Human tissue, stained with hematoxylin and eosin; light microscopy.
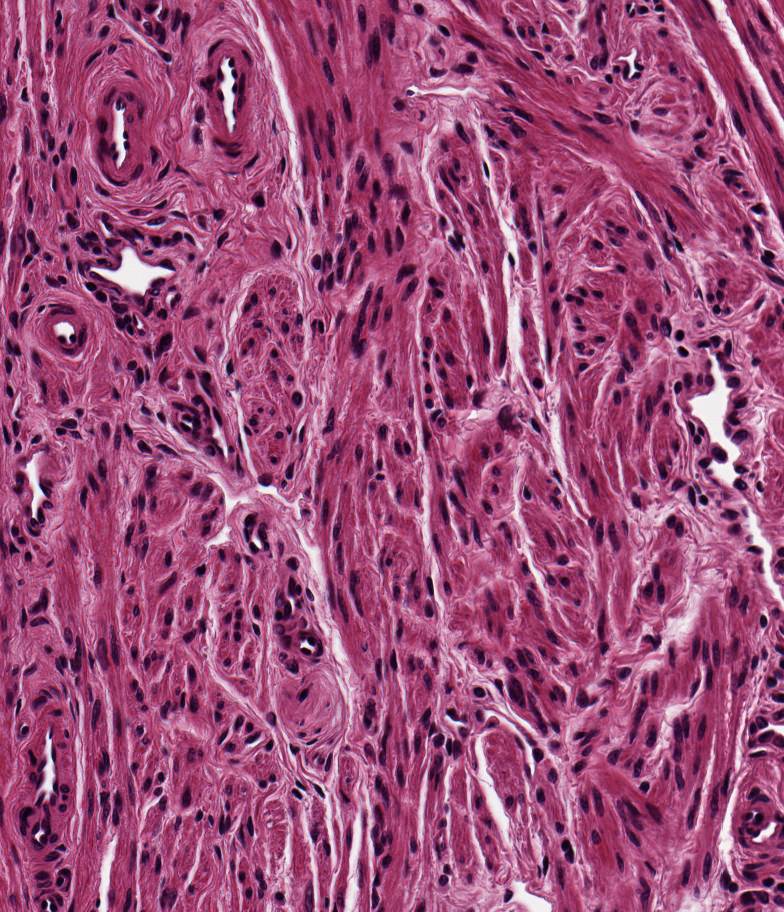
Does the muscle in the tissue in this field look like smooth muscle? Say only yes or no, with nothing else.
Yes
